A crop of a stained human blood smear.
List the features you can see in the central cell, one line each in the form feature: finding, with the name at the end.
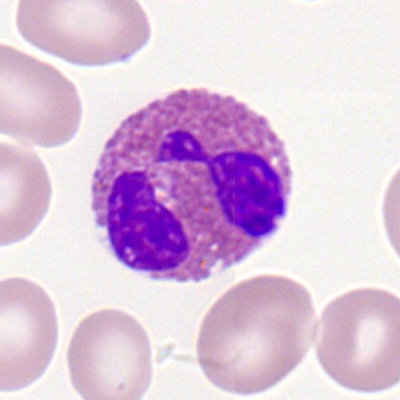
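Outline: round and smooth, as far as I can tell
Chromatin: dark purple, coarsely clumped
Nucleoli: none that I can see
Cytoplasm: plentiful, pinkish-lilac
Name: eosinophil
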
